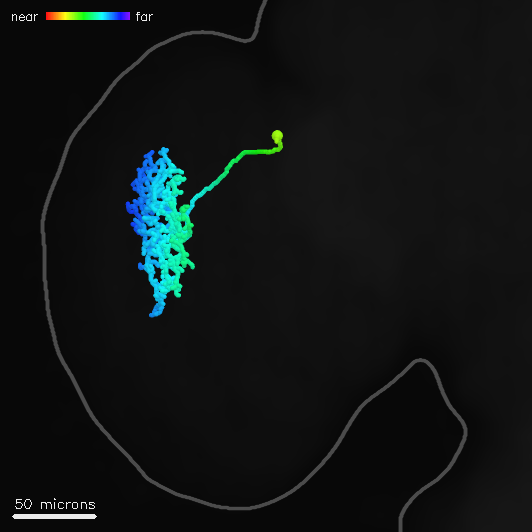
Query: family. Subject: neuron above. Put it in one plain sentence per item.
The family is Pm.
